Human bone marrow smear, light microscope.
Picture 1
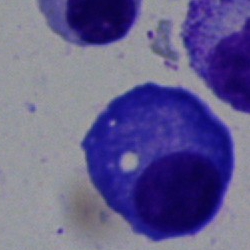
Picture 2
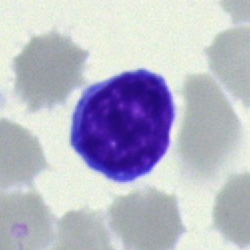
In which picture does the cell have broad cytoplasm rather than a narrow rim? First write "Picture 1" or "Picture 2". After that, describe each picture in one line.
Picture 1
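In picture 1: The cytoplasm is abundant and stains a deep blue.
In picture 2: The nucleus fills almost the whole cell.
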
